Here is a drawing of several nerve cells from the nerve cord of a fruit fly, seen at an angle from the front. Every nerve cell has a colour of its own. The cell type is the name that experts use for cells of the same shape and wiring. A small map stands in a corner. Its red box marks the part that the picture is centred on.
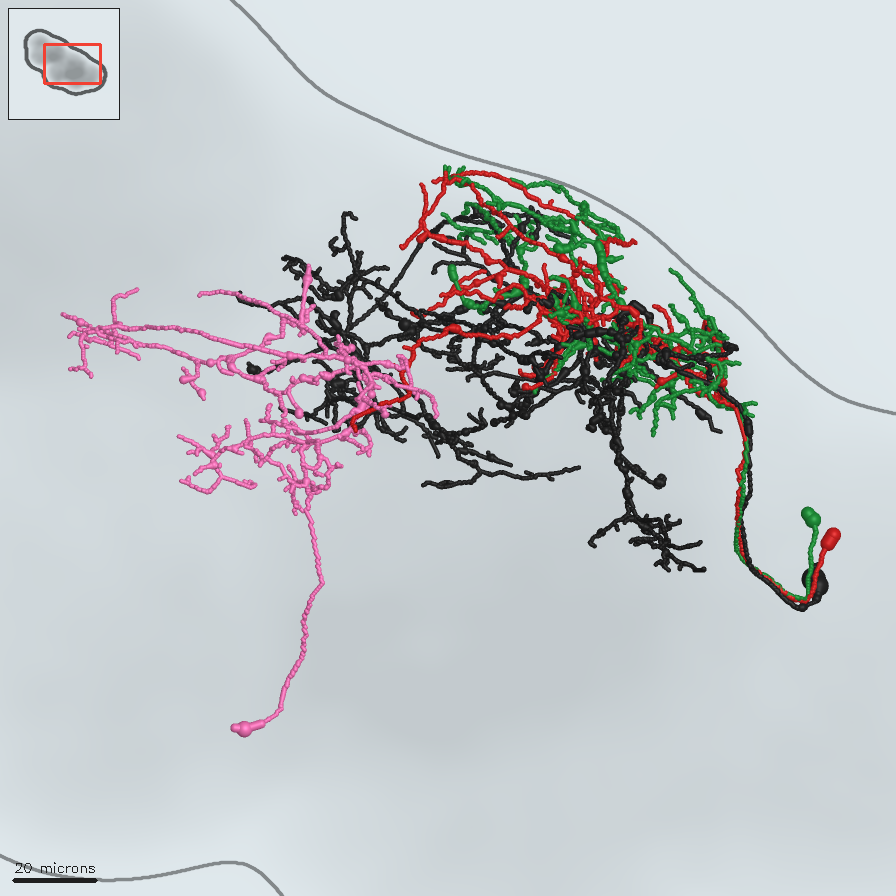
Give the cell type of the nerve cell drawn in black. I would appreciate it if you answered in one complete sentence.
By cell type, this nerve cell is classified as IN03B043.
